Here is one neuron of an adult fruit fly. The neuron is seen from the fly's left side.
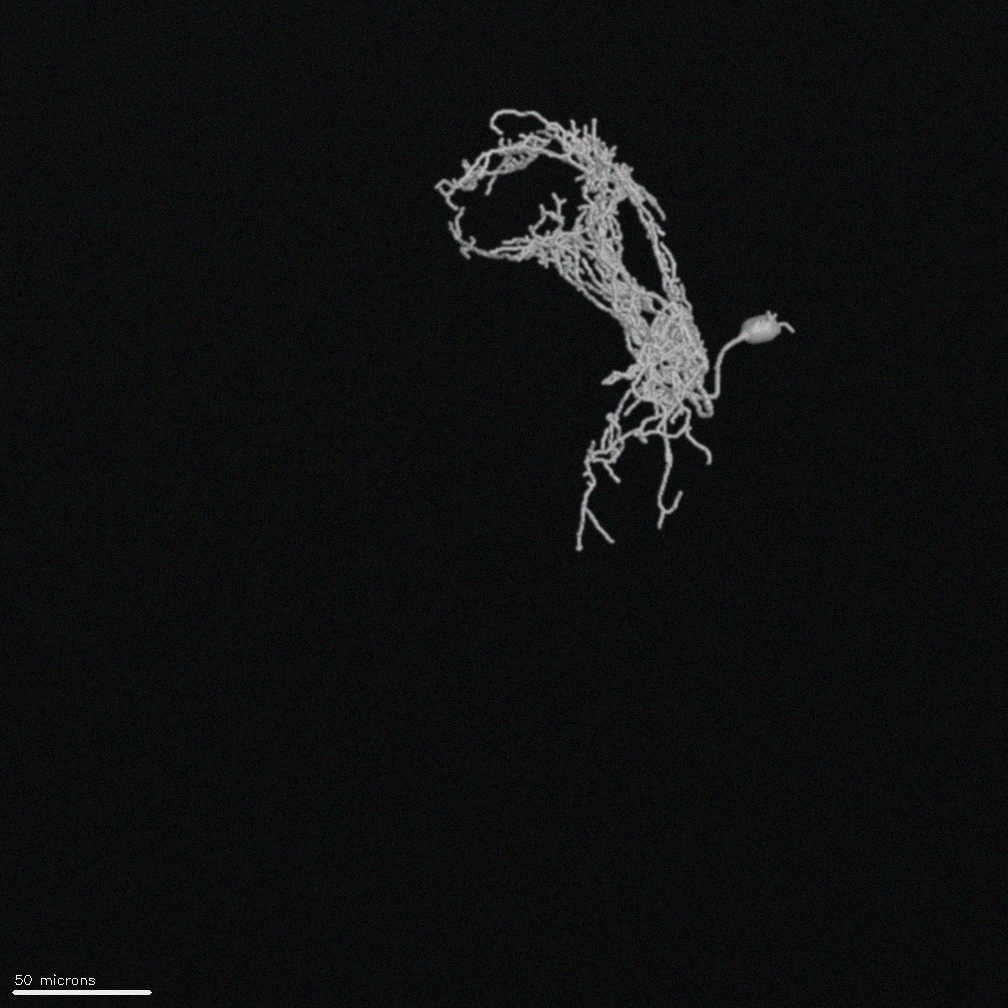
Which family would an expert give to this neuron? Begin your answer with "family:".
family: hemilineage SMPp&v1_ventral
